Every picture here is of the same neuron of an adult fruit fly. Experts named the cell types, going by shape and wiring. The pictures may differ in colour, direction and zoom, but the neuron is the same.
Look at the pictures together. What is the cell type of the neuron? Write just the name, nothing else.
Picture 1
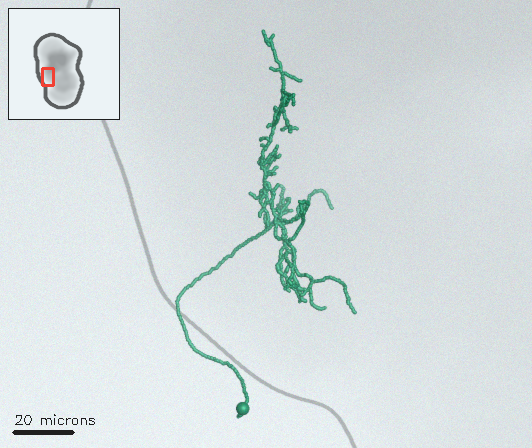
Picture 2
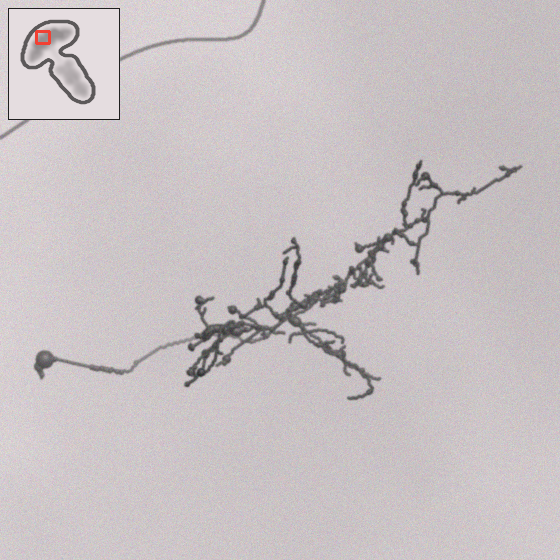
GNG425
